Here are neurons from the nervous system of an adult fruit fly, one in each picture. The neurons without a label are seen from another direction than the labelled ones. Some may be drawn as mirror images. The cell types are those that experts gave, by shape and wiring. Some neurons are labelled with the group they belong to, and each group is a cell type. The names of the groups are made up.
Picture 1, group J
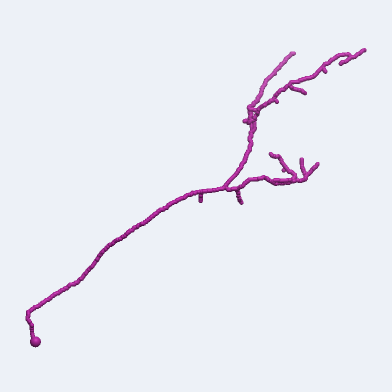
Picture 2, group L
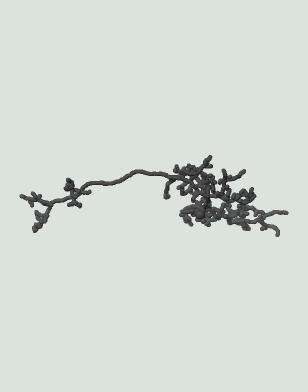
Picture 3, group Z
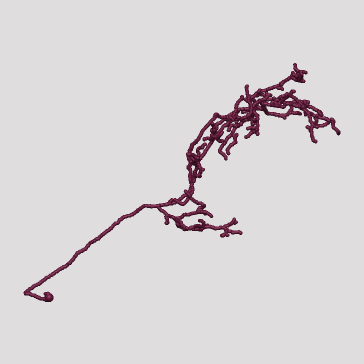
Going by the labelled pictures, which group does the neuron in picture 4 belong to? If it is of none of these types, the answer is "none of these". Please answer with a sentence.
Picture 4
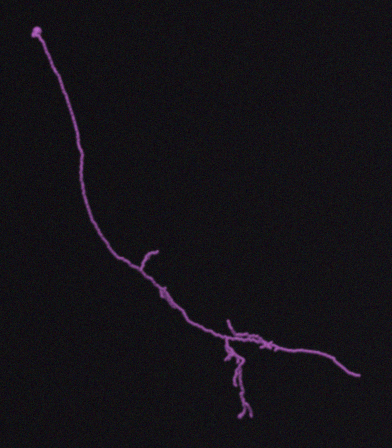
It belongs to group J.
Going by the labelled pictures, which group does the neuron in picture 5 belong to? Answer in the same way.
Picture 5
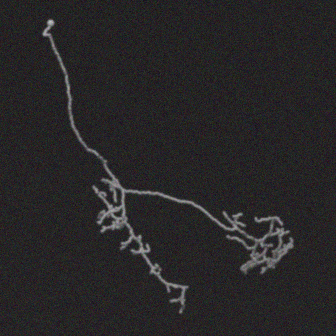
It belongs to group Z.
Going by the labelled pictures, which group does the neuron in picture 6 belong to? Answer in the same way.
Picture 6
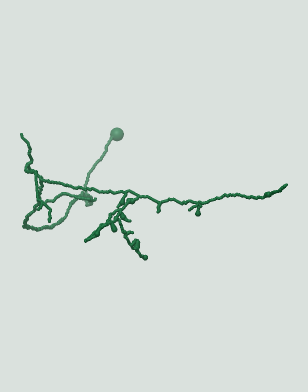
It belongs to group J.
